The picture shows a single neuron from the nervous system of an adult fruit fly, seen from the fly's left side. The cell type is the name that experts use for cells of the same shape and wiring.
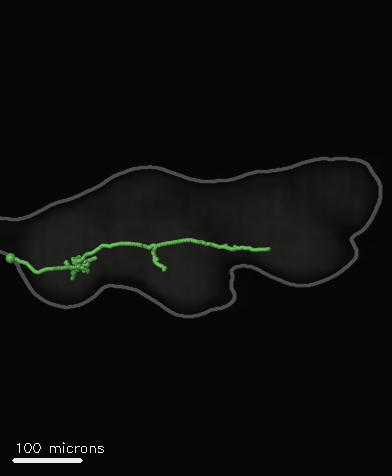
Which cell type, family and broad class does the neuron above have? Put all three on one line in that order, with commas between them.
IN10B042, hemilineage 10B, nerve-cord intrinsic neuron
